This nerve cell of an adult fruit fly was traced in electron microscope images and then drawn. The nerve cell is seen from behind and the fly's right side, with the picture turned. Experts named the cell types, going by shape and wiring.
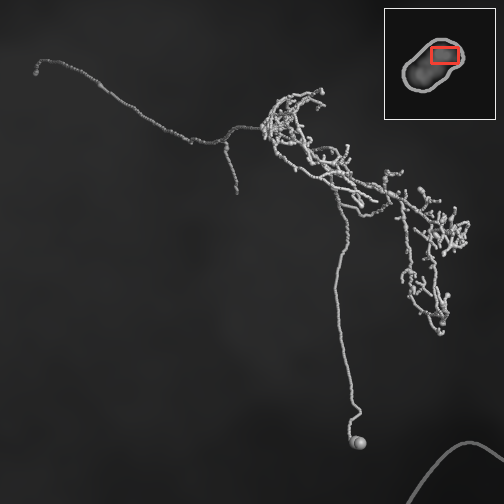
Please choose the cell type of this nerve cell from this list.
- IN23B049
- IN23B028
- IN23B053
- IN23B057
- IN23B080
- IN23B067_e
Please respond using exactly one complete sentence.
This nerve cell falls under the cell type IN23B053.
